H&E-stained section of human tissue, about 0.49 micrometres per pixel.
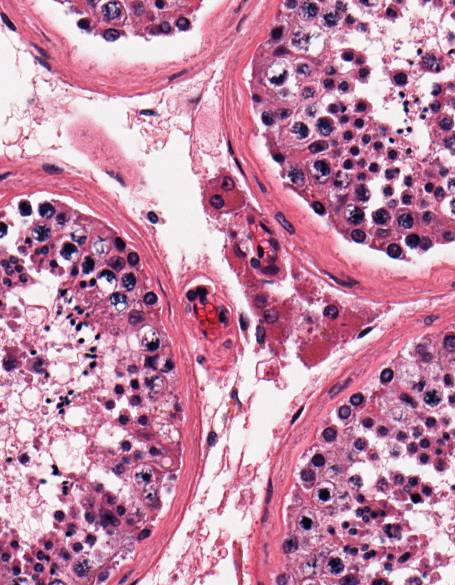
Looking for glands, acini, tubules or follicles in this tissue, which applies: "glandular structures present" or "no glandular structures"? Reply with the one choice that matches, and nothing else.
Glandular structures present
